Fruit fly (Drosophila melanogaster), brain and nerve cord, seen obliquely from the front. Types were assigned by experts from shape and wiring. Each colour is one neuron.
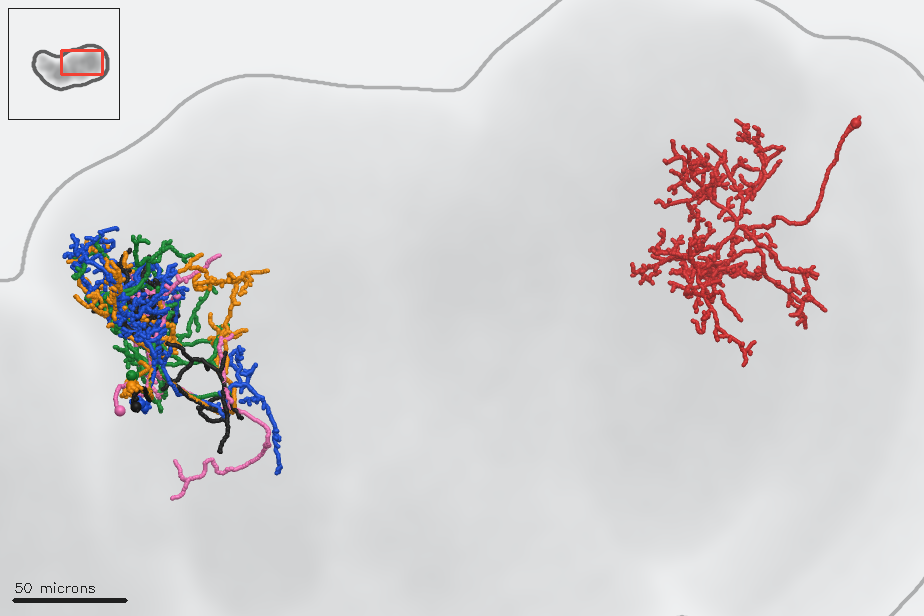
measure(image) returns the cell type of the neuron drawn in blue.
LHAV2b2_a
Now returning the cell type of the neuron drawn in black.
LHAV2b1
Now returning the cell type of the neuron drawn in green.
LHAV2g6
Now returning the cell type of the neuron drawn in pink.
LHAV2b4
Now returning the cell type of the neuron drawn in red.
CB0197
